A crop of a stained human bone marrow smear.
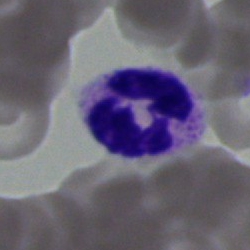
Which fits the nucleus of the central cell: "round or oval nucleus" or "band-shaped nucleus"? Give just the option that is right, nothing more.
Band-shaped nucleus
